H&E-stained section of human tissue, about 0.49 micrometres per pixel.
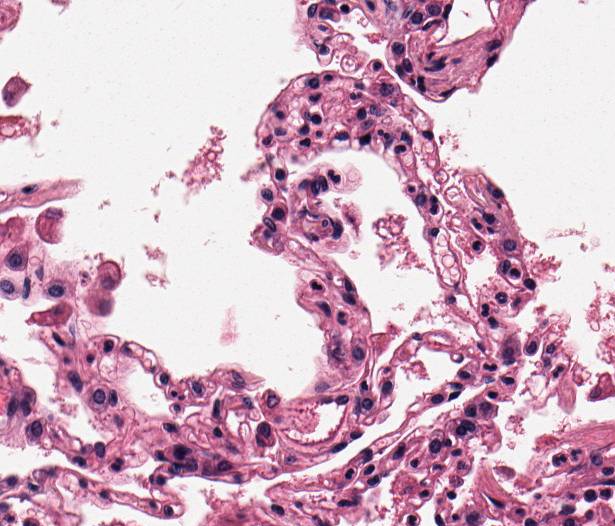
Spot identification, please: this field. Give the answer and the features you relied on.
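Alveolus is the structure mainly shown. Thin, branching septa make a lace-like network around large open spaces; empty white spaces fill most of the upper and left field.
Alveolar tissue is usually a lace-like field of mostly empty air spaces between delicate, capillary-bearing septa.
Septal capillaries here hold rows of pale red blood cells, clearest right of the central curved septum.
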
